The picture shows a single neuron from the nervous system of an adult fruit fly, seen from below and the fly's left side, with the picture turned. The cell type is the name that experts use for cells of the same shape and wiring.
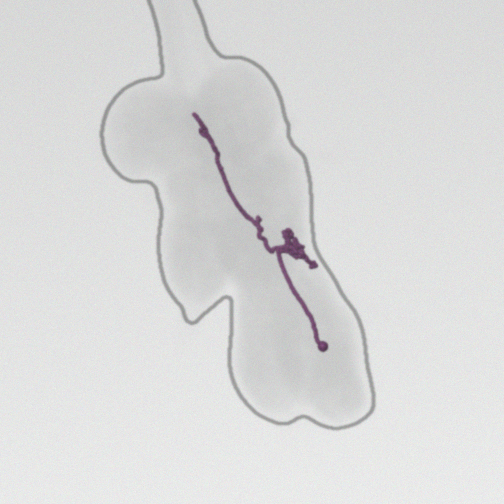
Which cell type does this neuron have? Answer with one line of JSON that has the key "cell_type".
{"cell_type": "IN08B008"}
